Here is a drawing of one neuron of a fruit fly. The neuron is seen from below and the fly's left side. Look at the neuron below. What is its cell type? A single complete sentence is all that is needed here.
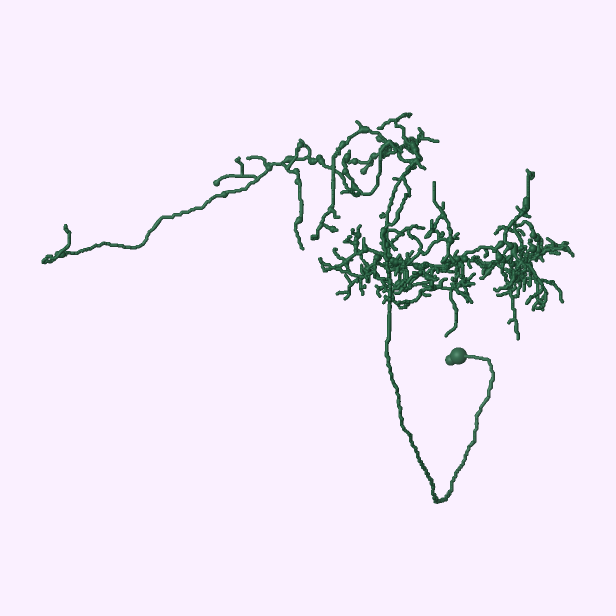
The cell type name IN01A065 applies to this neuron.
